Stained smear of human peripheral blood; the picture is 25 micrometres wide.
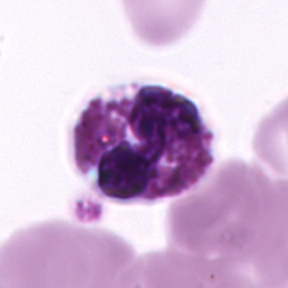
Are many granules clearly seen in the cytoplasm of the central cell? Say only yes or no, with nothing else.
Yes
